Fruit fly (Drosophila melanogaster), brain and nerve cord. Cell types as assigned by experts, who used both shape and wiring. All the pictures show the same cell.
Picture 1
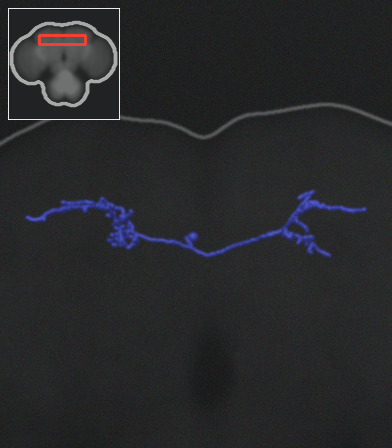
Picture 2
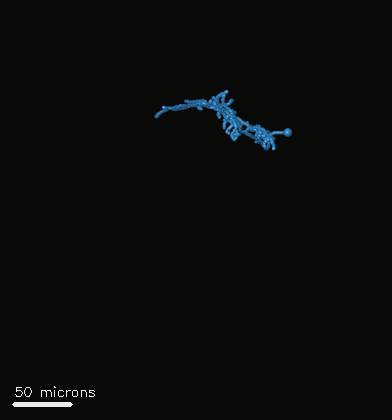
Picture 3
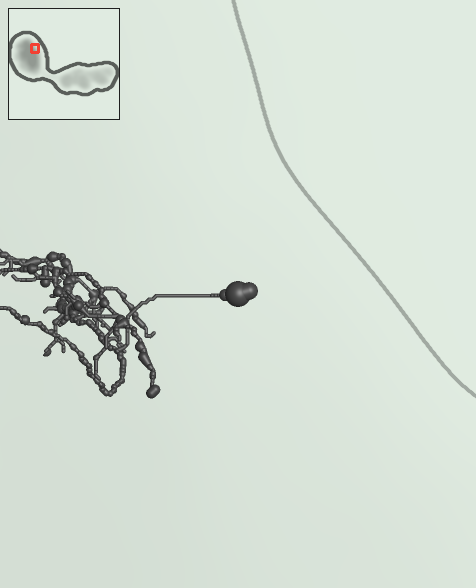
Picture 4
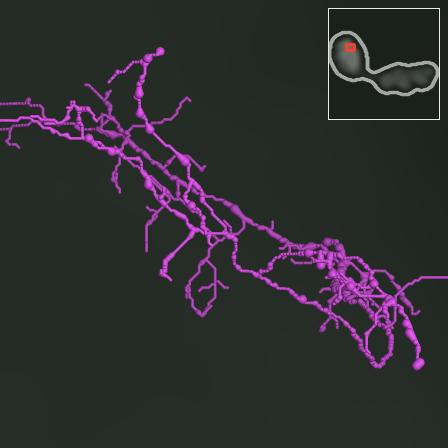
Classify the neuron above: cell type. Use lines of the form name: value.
cell type: CB4069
